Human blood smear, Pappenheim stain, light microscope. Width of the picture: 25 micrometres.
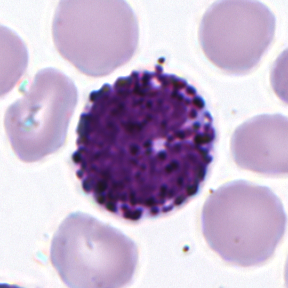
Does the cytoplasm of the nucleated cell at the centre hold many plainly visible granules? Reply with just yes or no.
Yes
